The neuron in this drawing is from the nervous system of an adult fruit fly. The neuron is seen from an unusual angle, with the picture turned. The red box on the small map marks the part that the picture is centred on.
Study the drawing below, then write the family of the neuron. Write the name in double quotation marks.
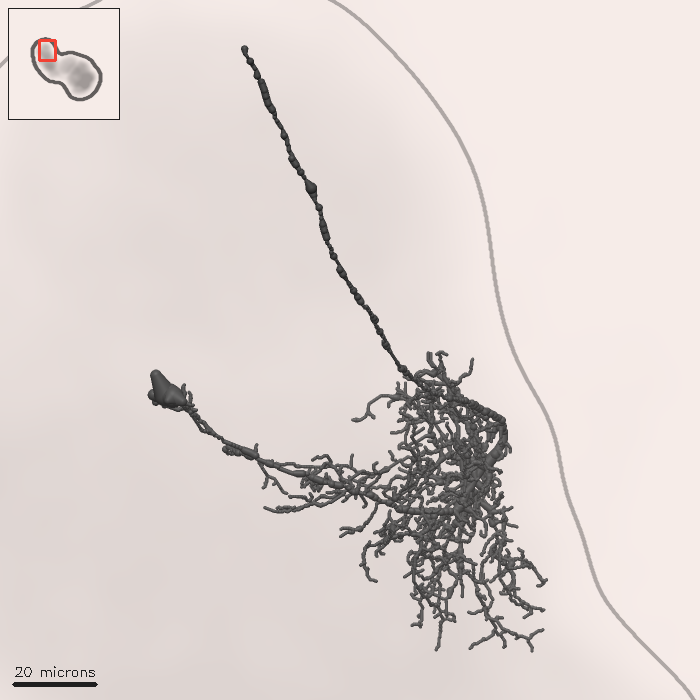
"hemilineage 06A"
